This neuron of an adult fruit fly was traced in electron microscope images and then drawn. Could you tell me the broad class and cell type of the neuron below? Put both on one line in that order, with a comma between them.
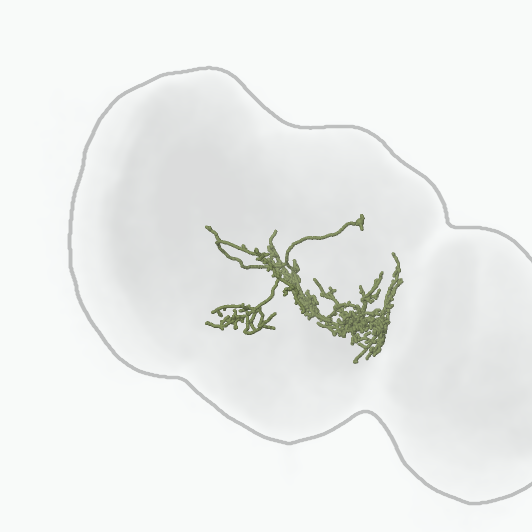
central-brain intrinsic neuron, LAL156_a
